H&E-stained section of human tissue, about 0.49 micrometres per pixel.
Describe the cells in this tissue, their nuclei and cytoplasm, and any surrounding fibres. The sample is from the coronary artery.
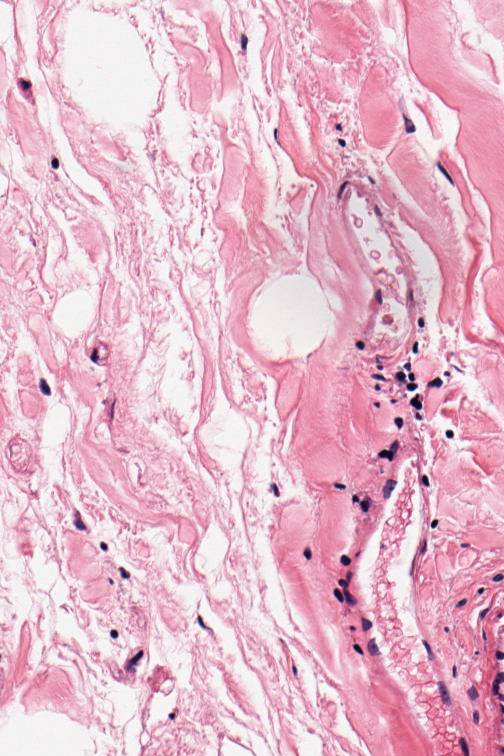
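Field mostly pink collagen bundles, few cells between them. Bundles run mainly top to bottom. Most nuclei small, dark, widely scattered among bundles. Small cluster of dark round nuclei beside the channel, middle of right half.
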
